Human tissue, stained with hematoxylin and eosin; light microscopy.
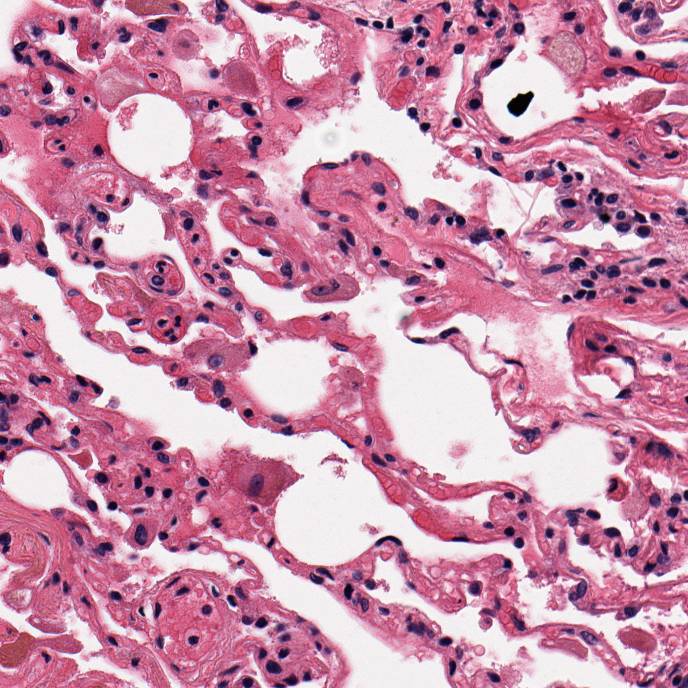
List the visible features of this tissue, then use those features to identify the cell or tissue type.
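Thin branching septa outline lots of rounded or elongated empty spaces throughout the field. Lower centre-left there's a large cell with abundant pink cytoplasm and a big oval nucleus. Some spaces right of centre are partly filled with pale pink, wispy material. This is lung.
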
